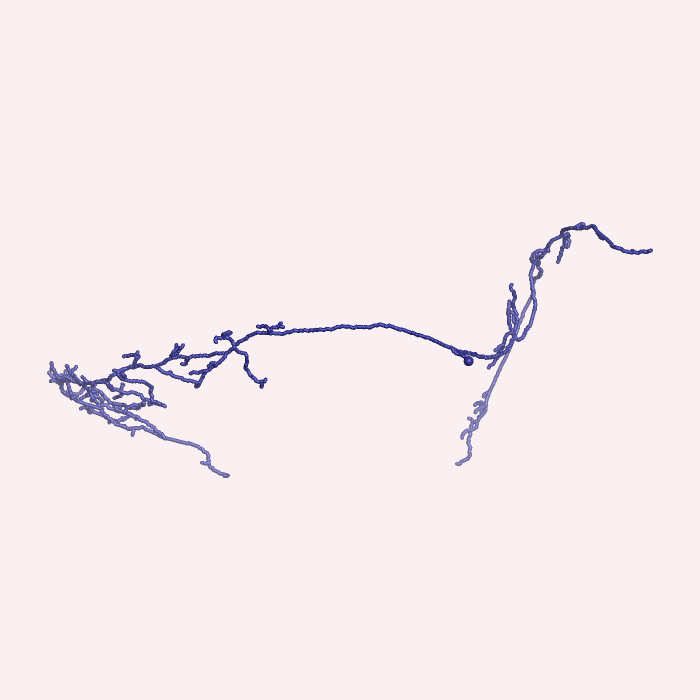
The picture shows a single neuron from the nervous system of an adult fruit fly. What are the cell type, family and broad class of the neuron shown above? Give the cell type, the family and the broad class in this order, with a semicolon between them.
MeVP14; MeVP; visual projection neuron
